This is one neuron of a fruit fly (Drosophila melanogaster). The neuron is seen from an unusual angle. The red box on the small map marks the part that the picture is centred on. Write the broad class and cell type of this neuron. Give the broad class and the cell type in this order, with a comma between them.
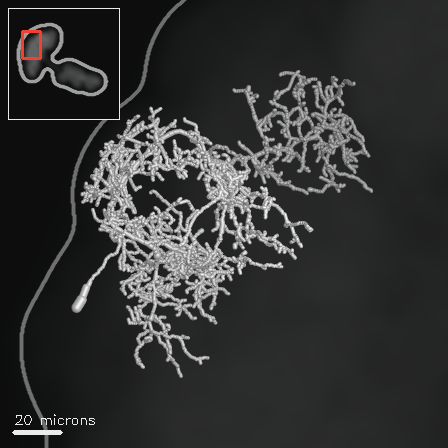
central-brain intrinsic neuron, CRE013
